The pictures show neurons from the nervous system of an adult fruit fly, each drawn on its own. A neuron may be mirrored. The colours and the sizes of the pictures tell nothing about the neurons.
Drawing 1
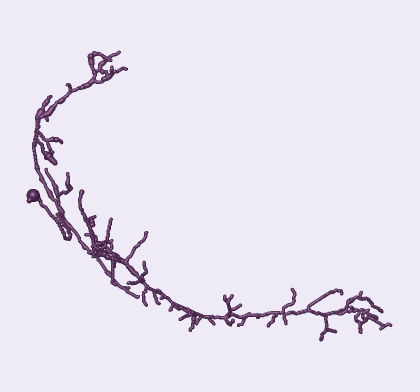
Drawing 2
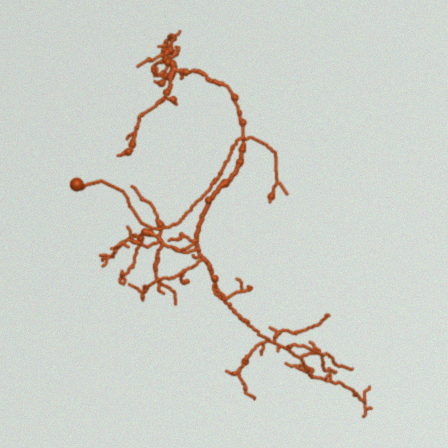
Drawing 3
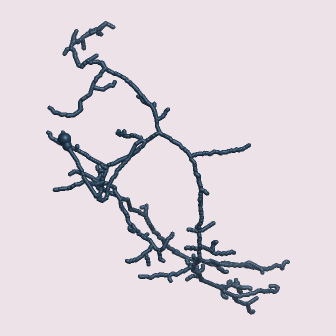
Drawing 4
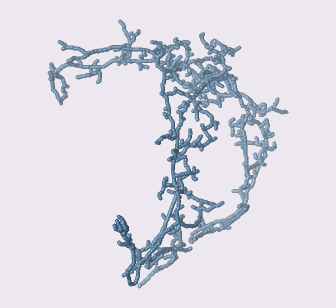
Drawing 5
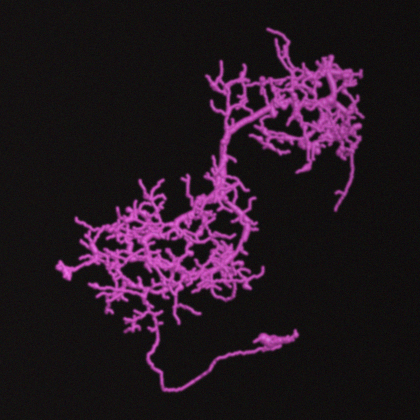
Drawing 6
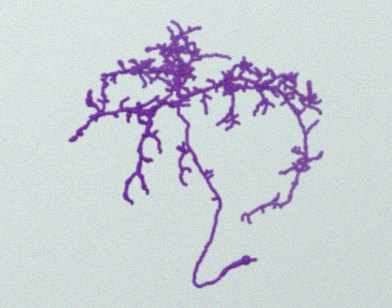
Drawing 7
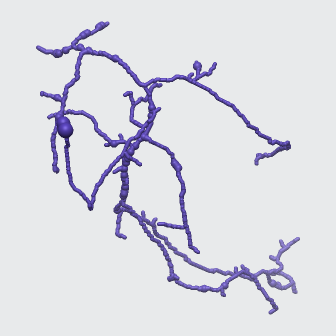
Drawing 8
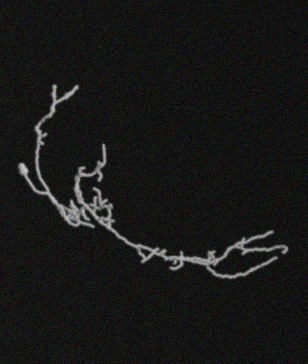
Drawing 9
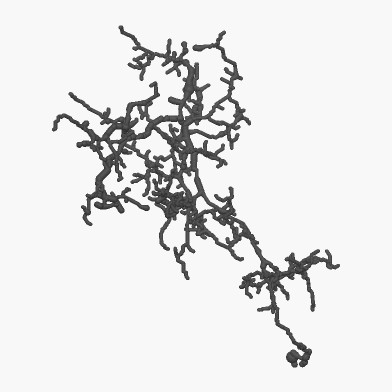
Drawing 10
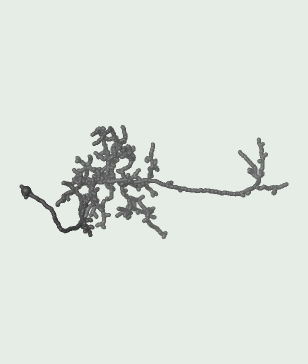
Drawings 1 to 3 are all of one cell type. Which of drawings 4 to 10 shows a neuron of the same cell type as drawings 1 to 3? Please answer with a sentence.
Drawing 8 shows a neuron of the same cell type.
